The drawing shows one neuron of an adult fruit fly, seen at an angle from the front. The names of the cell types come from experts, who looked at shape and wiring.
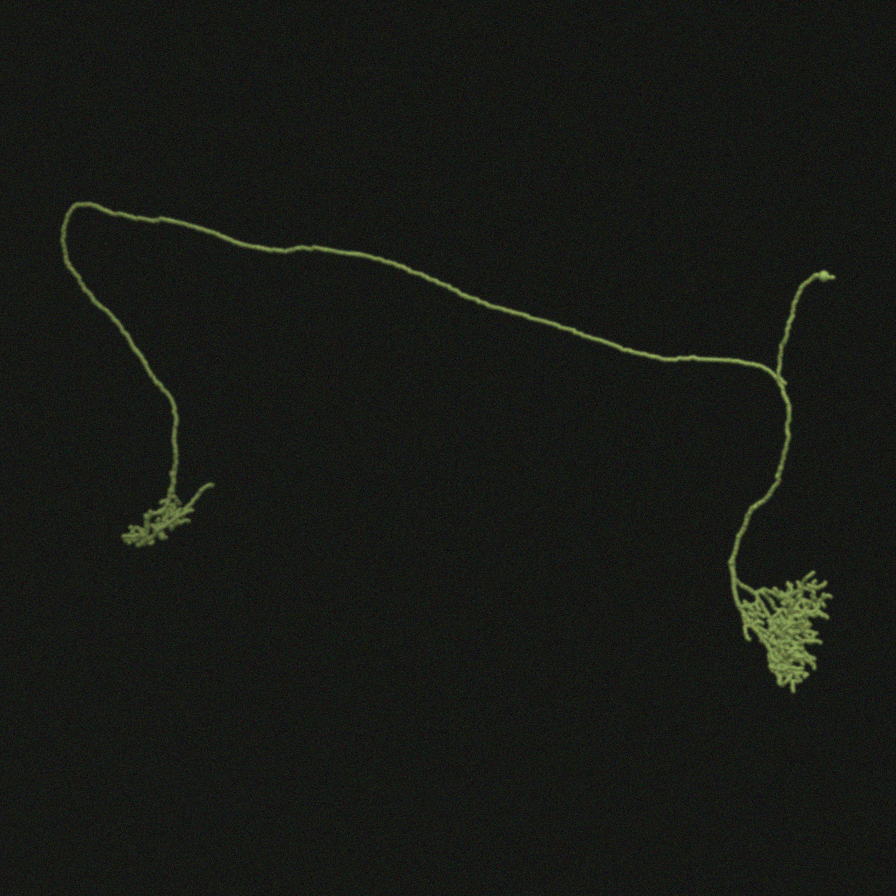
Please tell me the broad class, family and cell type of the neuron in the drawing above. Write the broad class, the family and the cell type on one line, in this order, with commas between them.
optic-lobe intrinsic neuron, hemilineage VPNp1_lateral, LC14a-1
